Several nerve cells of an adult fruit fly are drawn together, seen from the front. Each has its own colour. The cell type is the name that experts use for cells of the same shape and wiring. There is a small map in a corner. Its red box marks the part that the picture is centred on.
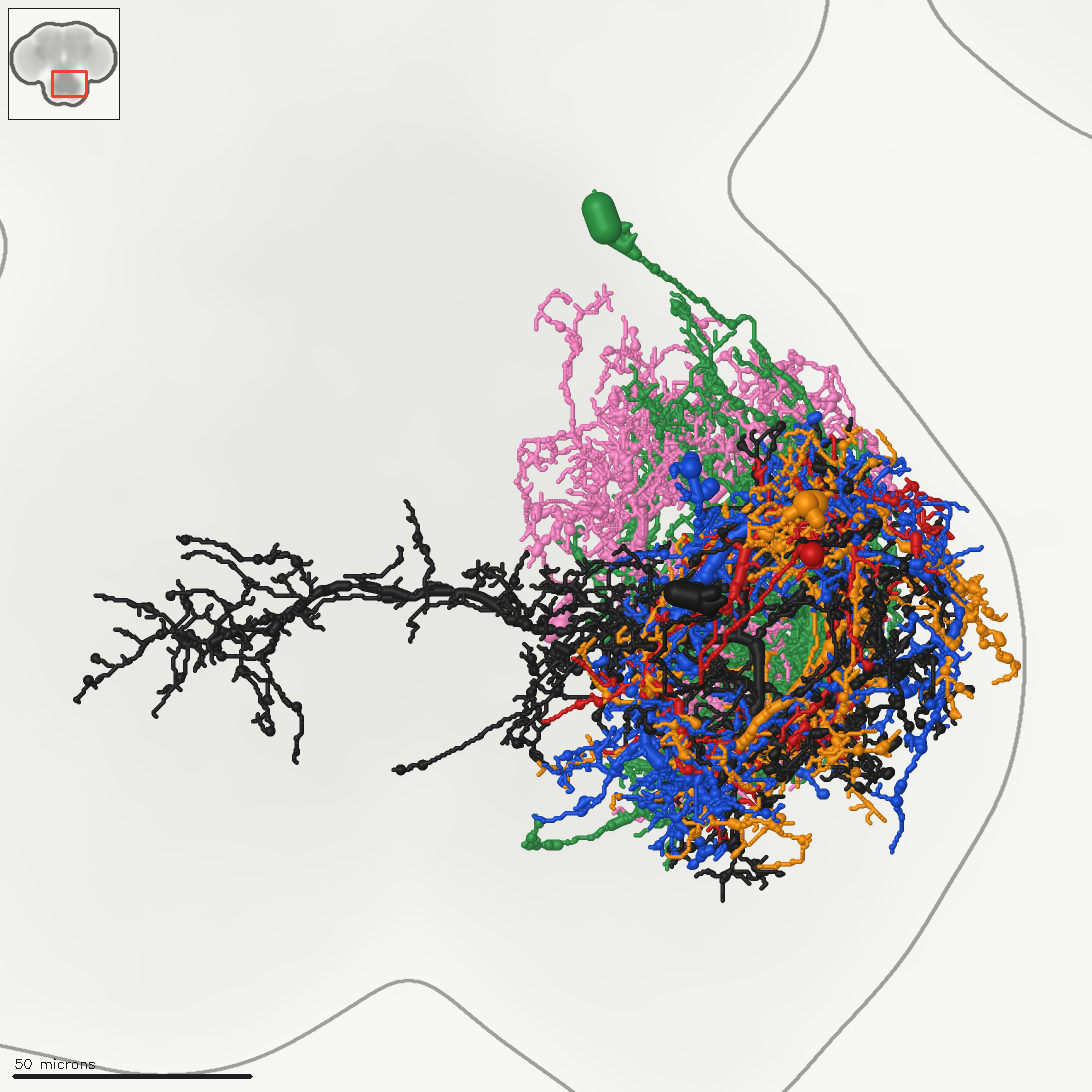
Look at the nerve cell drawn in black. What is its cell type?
IN08A008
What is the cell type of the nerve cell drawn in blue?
IN17A025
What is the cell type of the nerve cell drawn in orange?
IN17A052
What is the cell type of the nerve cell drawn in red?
IN08A019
